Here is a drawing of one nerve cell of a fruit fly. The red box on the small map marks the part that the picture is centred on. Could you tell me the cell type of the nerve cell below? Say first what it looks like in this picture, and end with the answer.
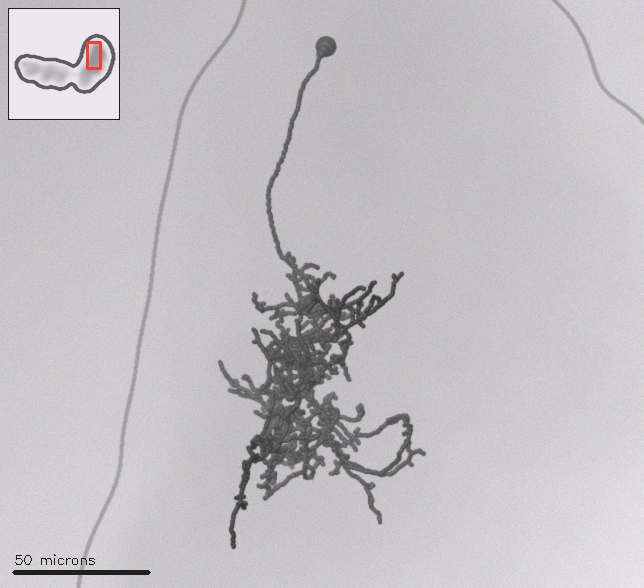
The cell body can be seen at the top of the picture. By the scale bar it is about 190 microns tall in this view. The picture shows dozens of branch ends. It is a central-brain intrinsic neuron. It is of cell type PS106.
